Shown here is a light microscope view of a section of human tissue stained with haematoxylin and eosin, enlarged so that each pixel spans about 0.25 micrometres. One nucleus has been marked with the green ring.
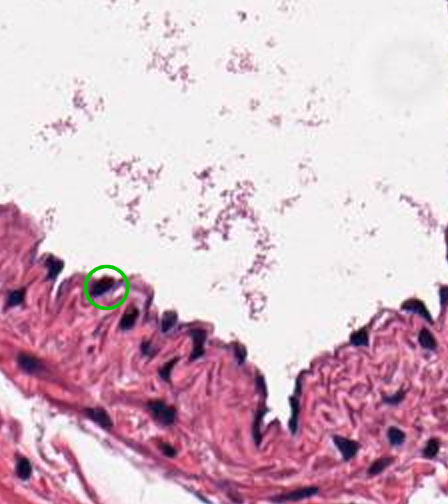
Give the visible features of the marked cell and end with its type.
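The nucleus is oval to slightly elongated and stained dark and evenly throughout. The nucleus sits right at the surface facing the open lumen and bulges slightly into it. Almost no cytoplasm can be made out around the nucleus; it seems to rest directly on the wavy pink fibres of the wall beneath. It is one of a row of similar dark nuclei spaced along the lining of the lumen. The marked cell is an endothelial cell.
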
